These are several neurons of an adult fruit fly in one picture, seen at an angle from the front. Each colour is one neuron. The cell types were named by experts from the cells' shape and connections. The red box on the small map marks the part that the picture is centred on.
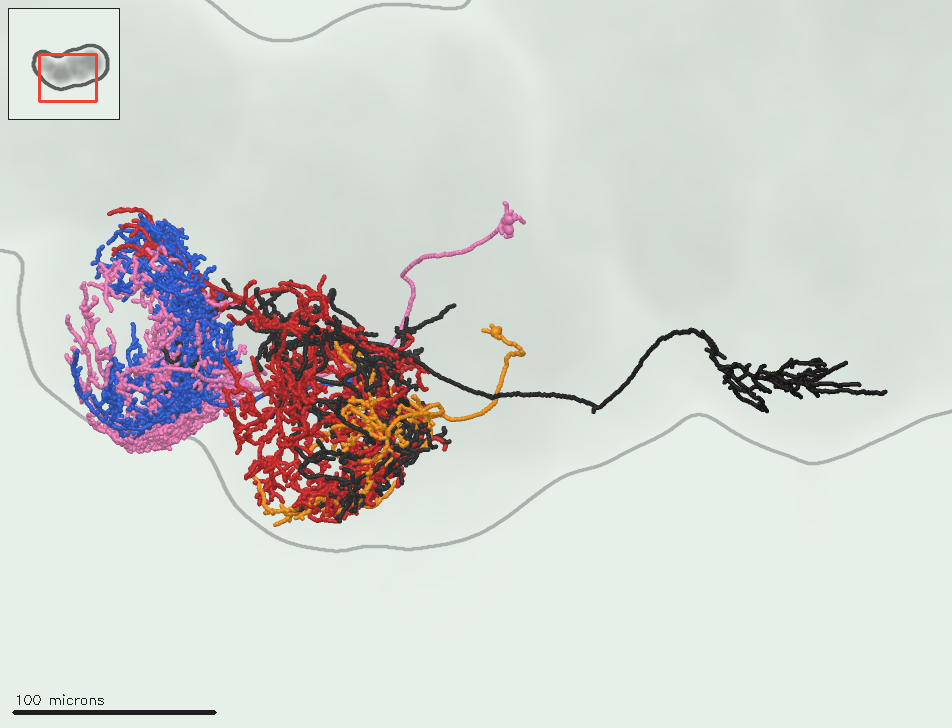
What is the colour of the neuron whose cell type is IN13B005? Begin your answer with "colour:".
colour: blue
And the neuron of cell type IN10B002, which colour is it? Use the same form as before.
colour: red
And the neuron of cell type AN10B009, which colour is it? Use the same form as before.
colour: black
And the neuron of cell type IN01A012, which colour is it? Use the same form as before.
colour: pink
